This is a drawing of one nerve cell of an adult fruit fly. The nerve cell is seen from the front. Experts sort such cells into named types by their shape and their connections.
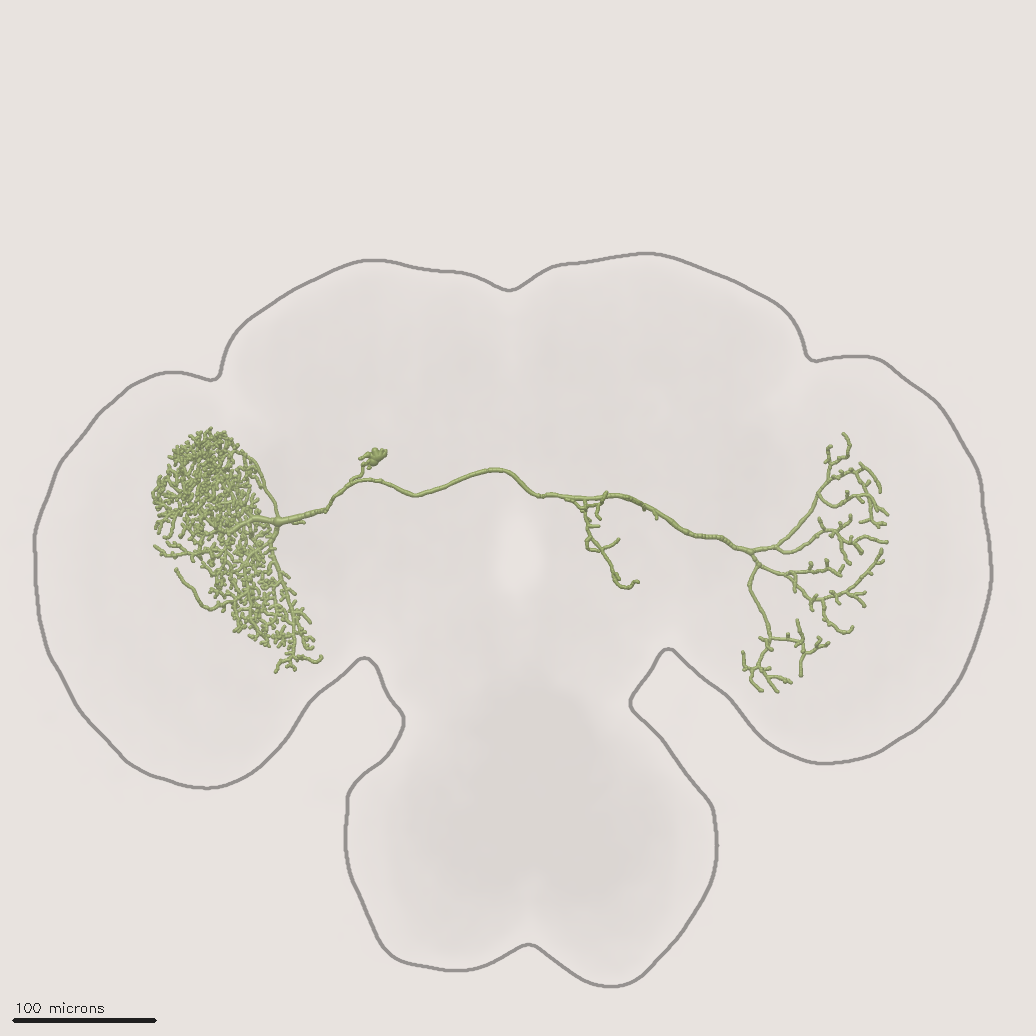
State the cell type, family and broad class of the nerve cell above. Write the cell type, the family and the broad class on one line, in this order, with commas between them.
LPT50, LPT, visual projection neuron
